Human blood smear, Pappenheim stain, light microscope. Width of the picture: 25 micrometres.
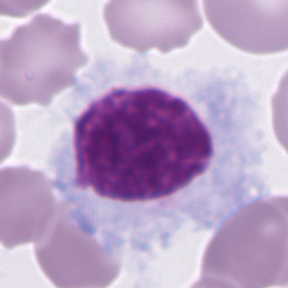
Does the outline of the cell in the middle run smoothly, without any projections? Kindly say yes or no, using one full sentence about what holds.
No, the edge of the cell is rough rather than smooth and even.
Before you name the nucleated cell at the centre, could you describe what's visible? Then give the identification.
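Looking first at the nucleus, the chromatin is dark purple and gathered into coarse clumps. I can't make out any nucleolus within it. Around it, the cytoplasm is plentiful and pale blue. I see no coarse purple or orange granules there either. So this is a hairy cell.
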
